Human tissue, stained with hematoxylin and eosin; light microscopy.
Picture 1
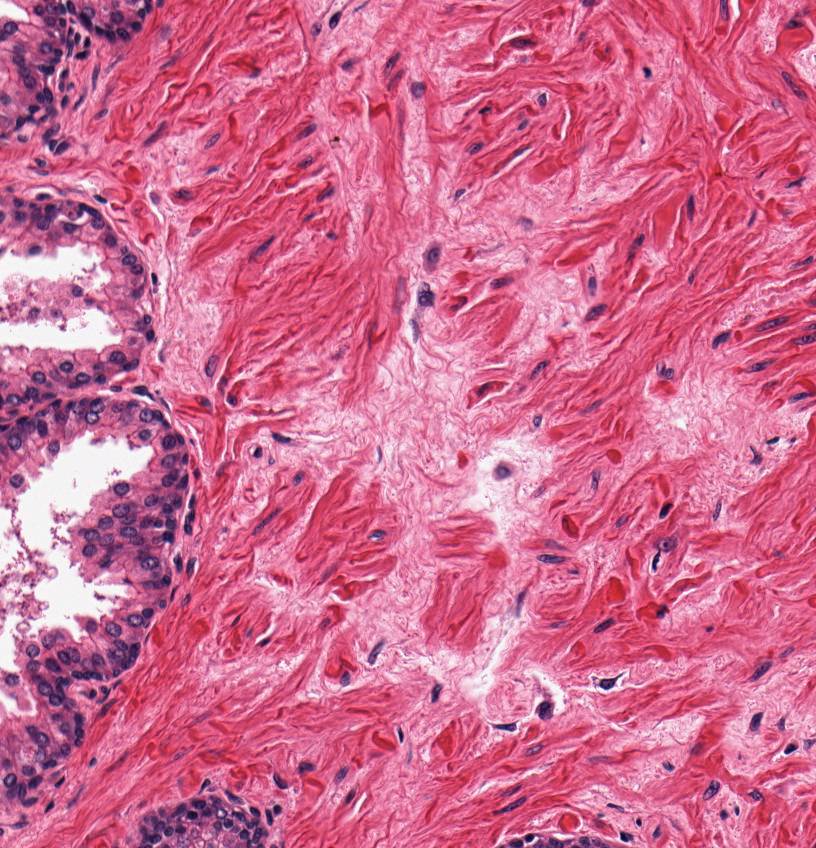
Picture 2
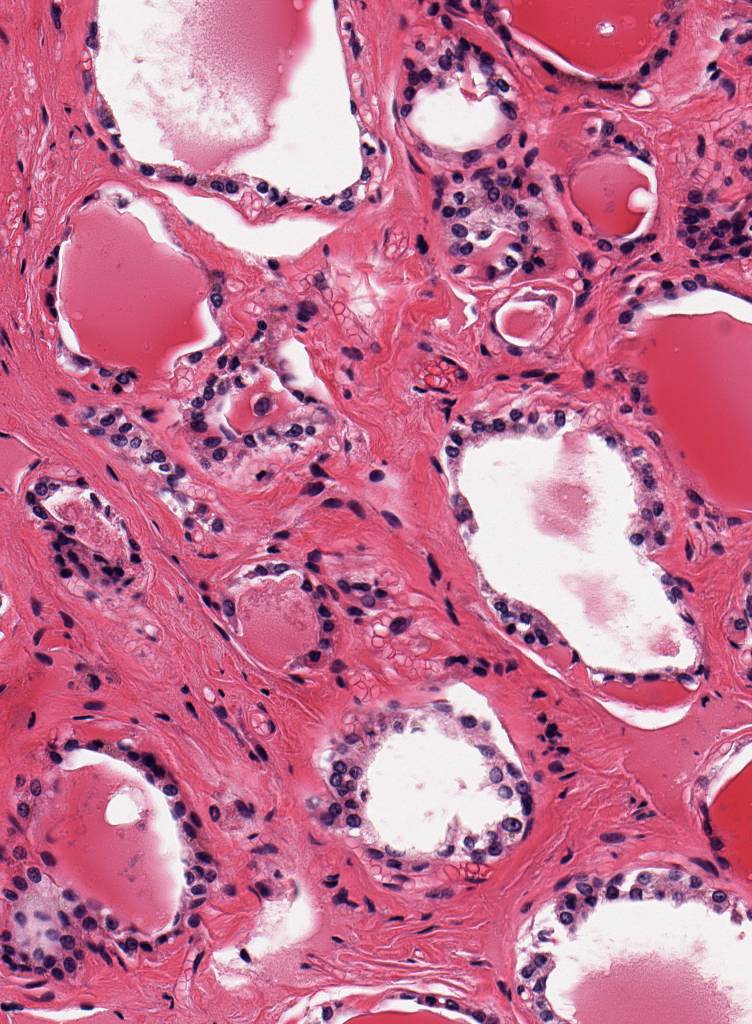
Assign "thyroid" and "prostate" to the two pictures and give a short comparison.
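You're looking at prostate in picture 1 and thyroid in picture 2. Start with how each field is shared out. In the prostate, most of the field is stroma, with glands only along the left edge and the bottom edge; in the thyroid, many rounded to irregular spaces of varying size fill the field, separated by bands of fibrous tissue. Next, the stroma. The prostate's is bright red smooth muscle bundles running in many directions and interlacing, with pale pink, loose, wispy connective tissue between them, especially toward the centre, whereas the thyroid's is dense pink collagen with scattered elongated dark nuclei. Then the lining cells: the prostate glands at the left have epithelial cells with round, dark purple nuclei and pale pink cytoplasm, while the thyroid spaces have a single layer of flattened to cuboidal cells with round dark nuclei.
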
